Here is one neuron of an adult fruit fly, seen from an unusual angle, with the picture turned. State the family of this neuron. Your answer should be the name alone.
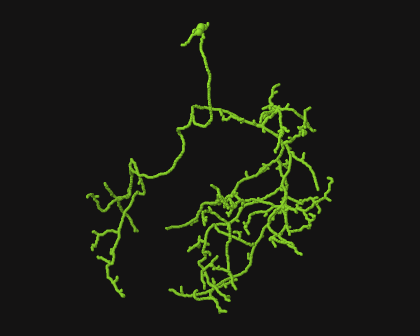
hemilineage 08B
